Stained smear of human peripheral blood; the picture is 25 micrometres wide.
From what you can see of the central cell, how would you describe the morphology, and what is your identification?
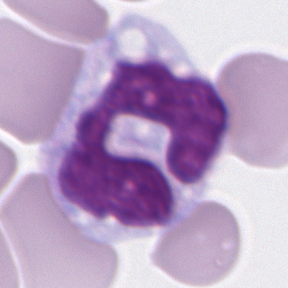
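The nucleus bends around a pale central zone of cytoplasm and nearly closes into a ring. No nucleoli are visible within it. The cytoplasm lacks coarse or prominent granules, and near the top of the cell it holds a clear, round vacuole. This cell is a monocyte.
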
